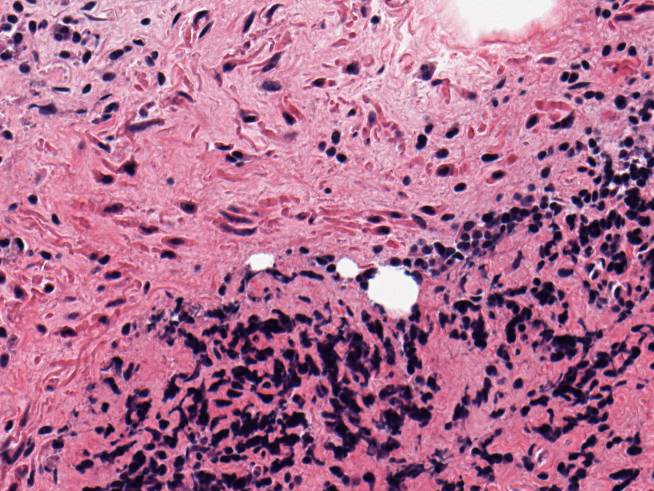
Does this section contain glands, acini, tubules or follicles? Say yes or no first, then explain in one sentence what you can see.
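No. No surface epithelium or glandular structures are seen anywhere in the field.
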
